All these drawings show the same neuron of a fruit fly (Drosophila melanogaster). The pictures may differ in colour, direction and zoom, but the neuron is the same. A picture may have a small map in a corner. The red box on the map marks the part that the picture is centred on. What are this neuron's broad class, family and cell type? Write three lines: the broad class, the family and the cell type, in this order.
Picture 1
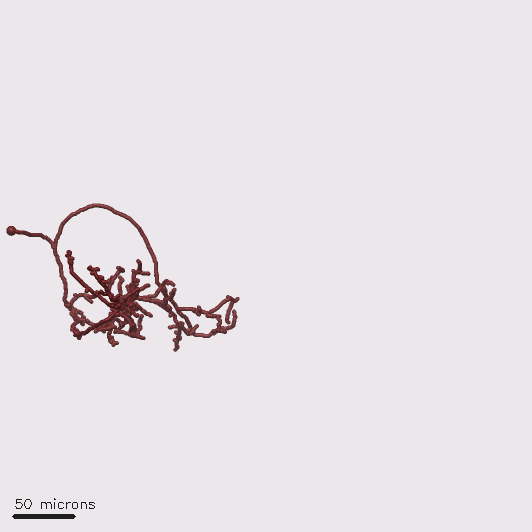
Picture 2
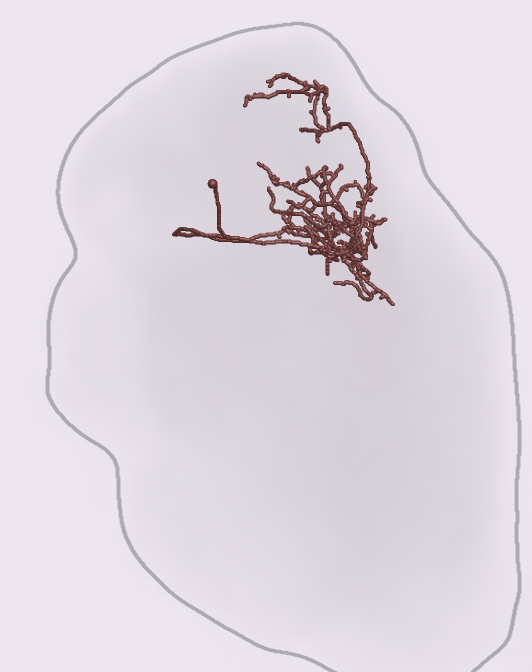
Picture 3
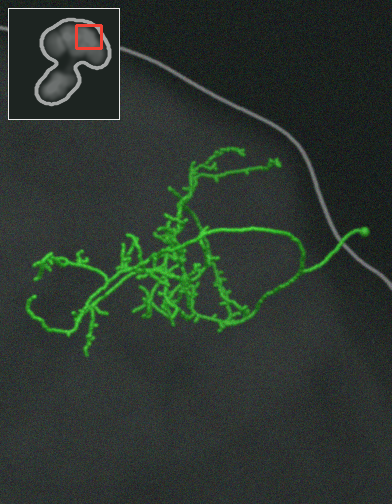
central-brain intrinsic neuron
hemilineage SLPav1_medial
CL100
